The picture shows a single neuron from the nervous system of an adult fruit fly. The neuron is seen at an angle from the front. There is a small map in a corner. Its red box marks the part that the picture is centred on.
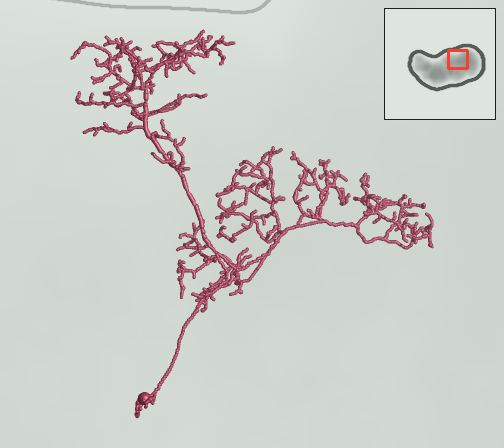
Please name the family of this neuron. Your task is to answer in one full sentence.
The neuron is counted in family hemilineage AOTUv4_ventral.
